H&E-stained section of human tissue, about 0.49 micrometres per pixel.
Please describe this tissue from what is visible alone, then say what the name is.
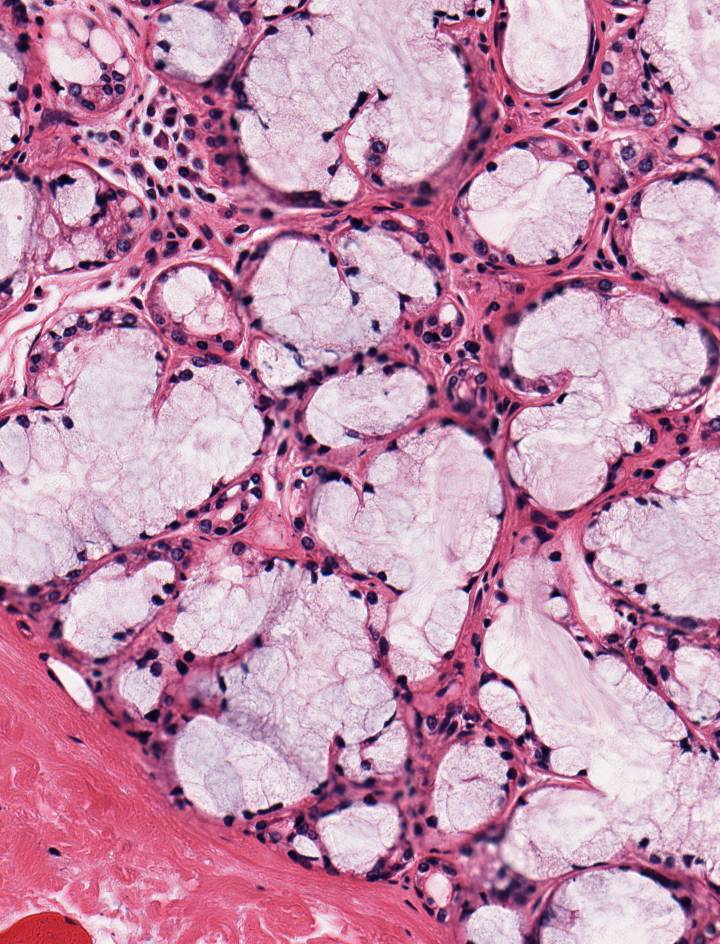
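Closely packed, rounded glandular acini fill most of the field, divided by thin pink partitions. Their cells have pale, foamy, greyish-lilac cytoplasm typical of mucous cells, with small dark nuclei flattened against the acinar base. At upper left, the stroma between acini holds a small cluster of more crowded dark nuclei. This is minor salivary gland.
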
